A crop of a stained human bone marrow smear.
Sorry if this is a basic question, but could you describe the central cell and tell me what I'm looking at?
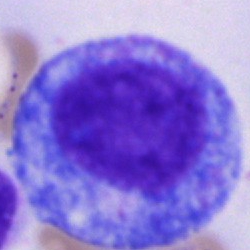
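The cell is round to slightly oval, with a smooth border. Its nucleus sits in the upper part, so there's a wider rim of cytoplasm below it than above. That cytoplasm is mottled with lots of small pale, clear spots. It's a promyelocyte.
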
